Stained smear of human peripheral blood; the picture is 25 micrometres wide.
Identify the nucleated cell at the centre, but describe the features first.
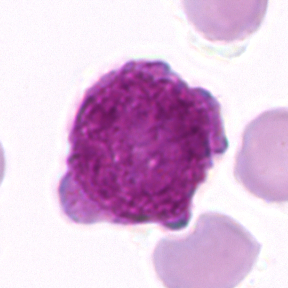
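An irregular outline, with small knobby bulges rather than a smooth curve, bounds this cell. The nucleus is not divided into lobes, and its chromatin stains deep purple with a stippled, granular texture throughout. Cytoplasm is scant and shows most clearly as a pale greyish-blue bulge at the lower left. The cell is an atypical promyelocyte.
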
